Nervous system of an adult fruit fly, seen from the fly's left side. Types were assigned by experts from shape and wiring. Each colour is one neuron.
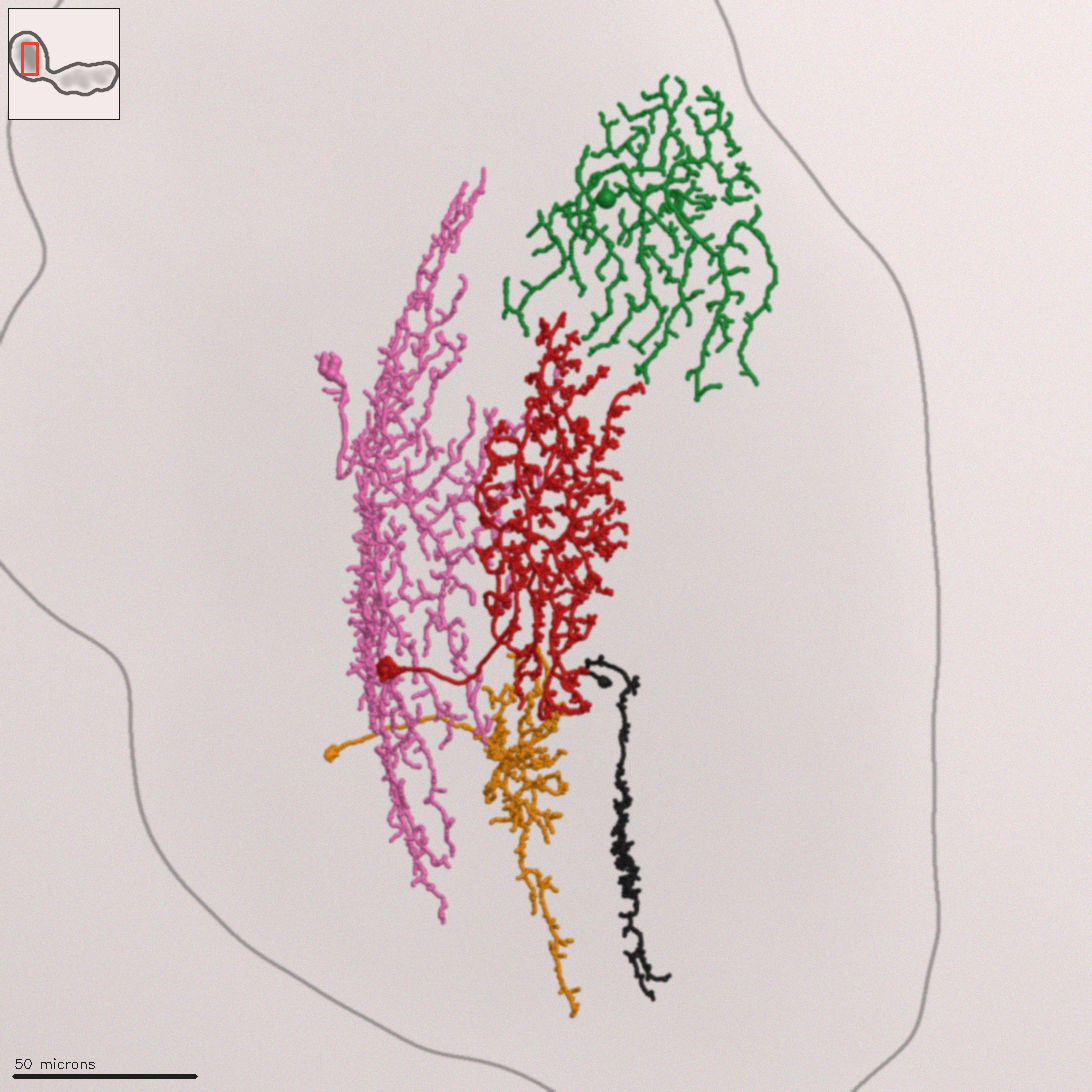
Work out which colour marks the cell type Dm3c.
black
